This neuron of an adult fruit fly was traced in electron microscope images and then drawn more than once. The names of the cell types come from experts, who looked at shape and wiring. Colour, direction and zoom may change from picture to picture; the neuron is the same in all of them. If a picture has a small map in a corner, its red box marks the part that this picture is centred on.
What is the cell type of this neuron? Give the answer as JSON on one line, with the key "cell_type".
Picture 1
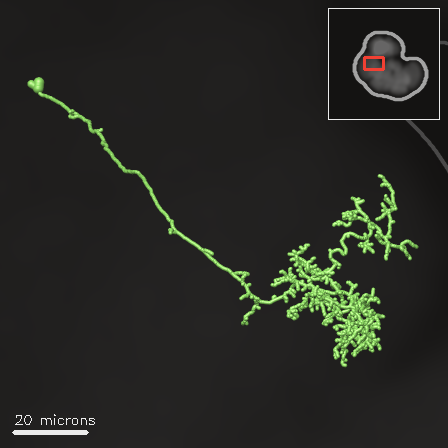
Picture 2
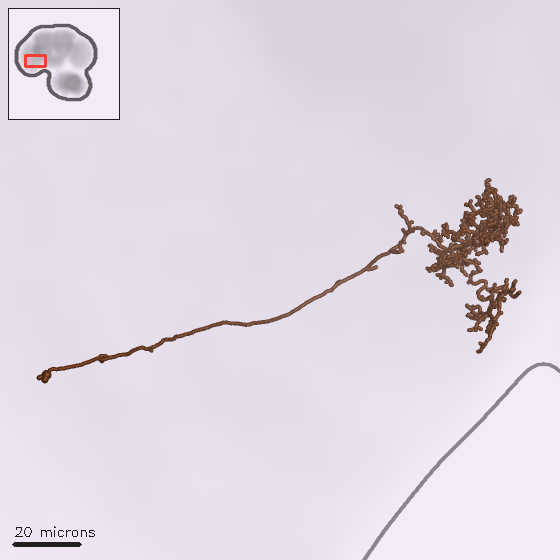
{"cell_type": "Tm24"}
